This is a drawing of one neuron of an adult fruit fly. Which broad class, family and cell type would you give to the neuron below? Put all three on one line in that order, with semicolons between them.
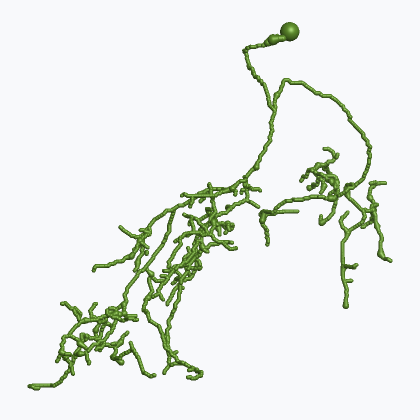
central-brain intrinsic neuron; hemilineage LHd2; SLP312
